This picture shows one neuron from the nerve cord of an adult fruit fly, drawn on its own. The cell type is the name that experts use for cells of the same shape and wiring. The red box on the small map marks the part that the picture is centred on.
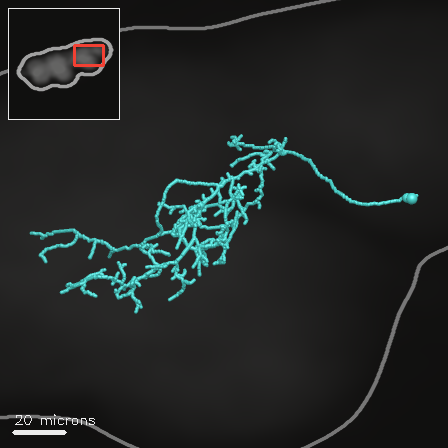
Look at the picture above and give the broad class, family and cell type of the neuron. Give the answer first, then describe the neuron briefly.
Its broad class is nerve-cord intrinsic neuron. Its family is hemilineage 20A.22A. Its cell type is IN20A.22A059. From left to right in the picture it spans about 150 microns. Dozens of branch ends can be seen.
